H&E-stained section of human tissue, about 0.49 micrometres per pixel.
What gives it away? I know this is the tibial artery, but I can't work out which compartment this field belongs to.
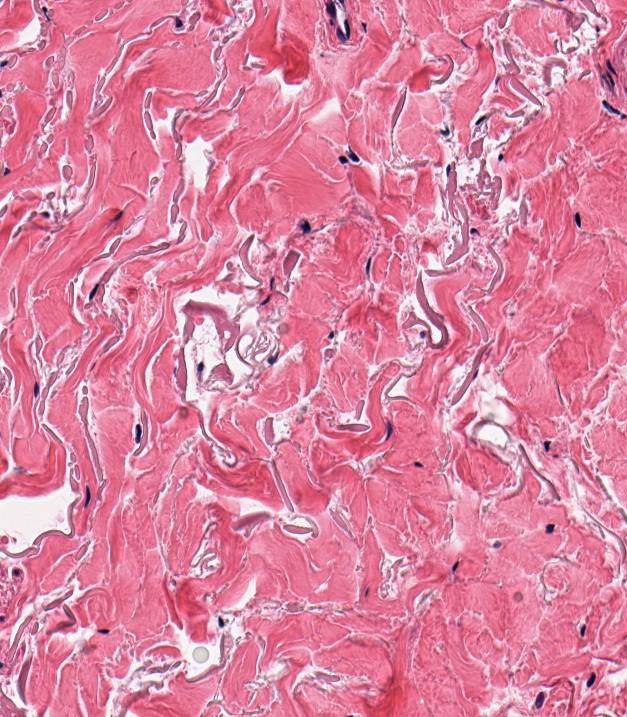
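Part shown: tunica adventitia. Densely packed eosinophilic collagen bundles throughout, running in many directions; no epithelium. Cells sparse, mainly small dark elongated fibroblast nuclei between bundles.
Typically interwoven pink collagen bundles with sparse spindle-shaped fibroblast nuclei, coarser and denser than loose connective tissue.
Many bundles wavy and curved, especially in the left half.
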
